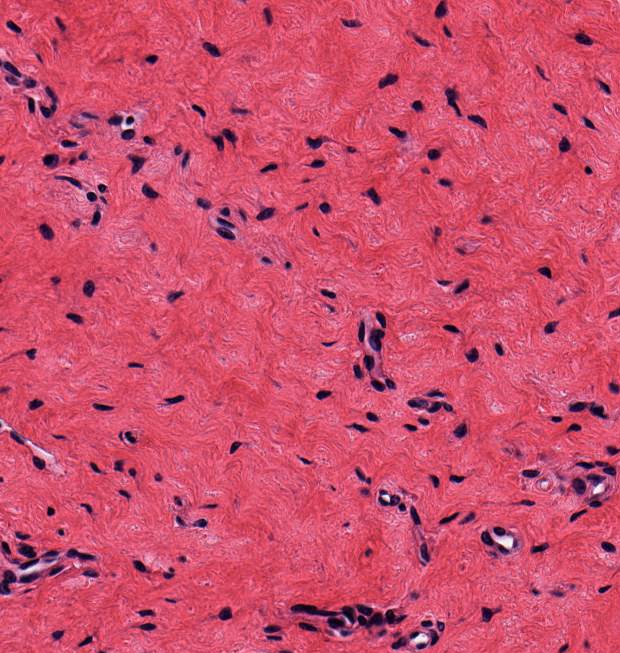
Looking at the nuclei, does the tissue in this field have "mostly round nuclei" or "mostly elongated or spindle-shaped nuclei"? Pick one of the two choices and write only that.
Mostly elongated or spindle-shaped nuclei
